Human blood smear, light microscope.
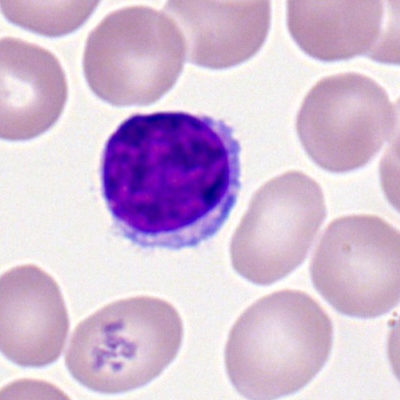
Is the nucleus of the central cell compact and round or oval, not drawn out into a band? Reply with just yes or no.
Yes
